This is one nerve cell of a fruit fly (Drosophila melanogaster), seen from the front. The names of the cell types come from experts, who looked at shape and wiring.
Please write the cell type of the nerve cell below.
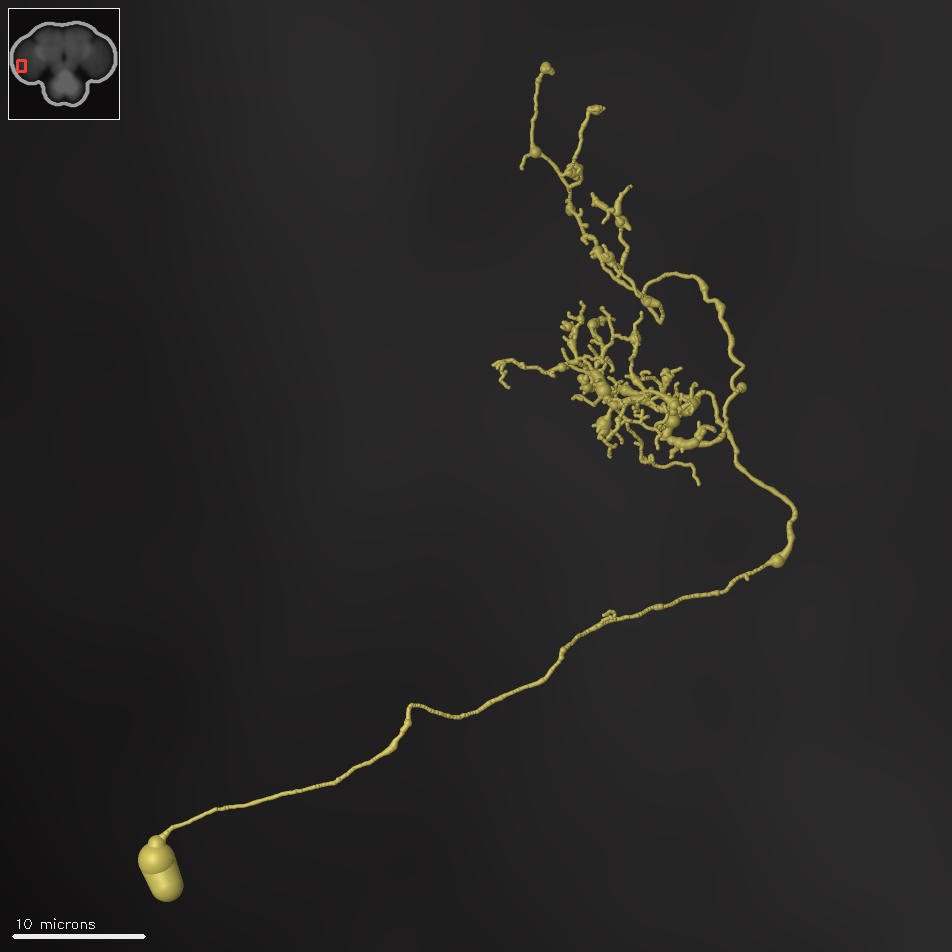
Cm1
